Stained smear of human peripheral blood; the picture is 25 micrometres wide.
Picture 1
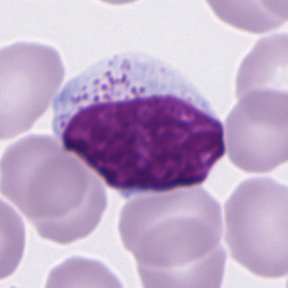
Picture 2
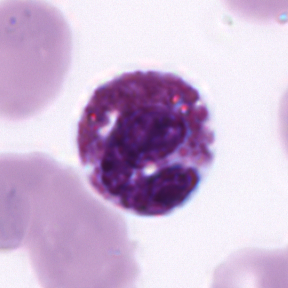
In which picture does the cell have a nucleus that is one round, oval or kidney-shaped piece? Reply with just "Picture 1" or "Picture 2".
Picture 1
